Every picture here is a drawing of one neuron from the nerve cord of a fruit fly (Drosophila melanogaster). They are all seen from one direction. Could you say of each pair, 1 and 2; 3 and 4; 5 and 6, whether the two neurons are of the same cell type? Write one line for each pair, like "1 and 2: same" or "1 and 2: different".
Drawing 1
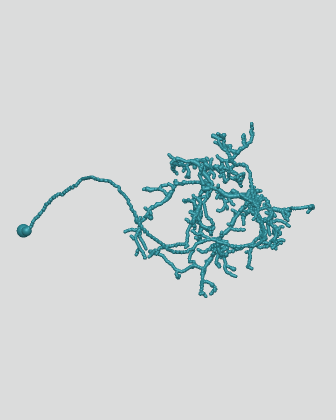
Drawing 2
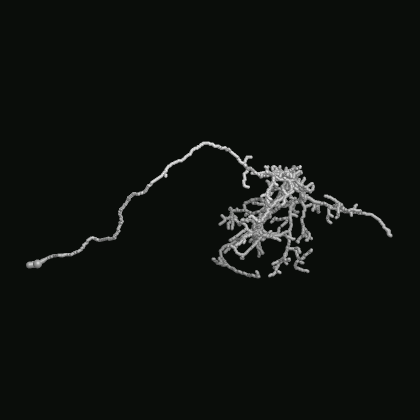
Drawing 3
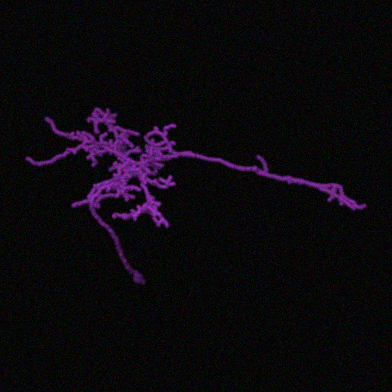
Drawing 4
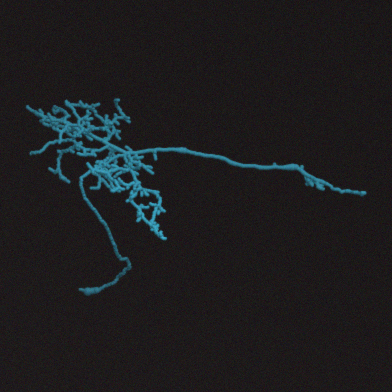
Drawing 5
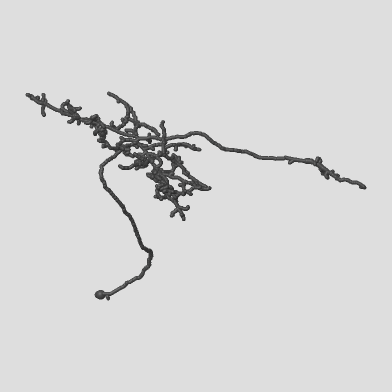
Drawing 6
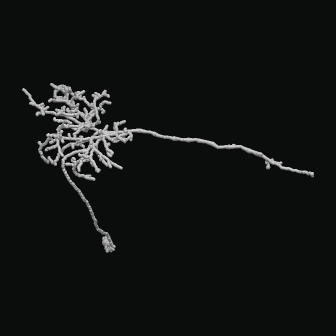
1 and 2: same
3 and 4: same
5 and 6: same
